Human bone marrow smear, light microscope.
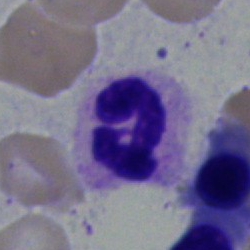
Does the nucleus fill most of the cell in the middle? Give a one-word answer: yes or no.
No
